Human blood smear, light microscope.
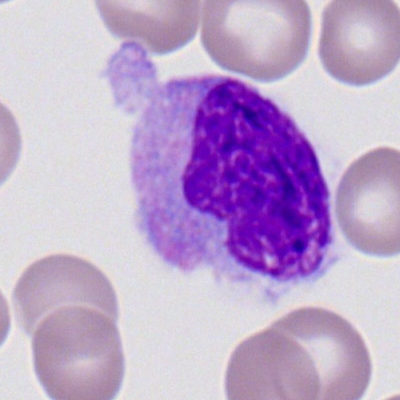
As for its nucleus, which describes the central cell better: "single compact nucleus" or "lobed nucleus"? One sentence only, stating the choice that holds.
One compact round, oval or kidney-shaped mass makes up the nucleus.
